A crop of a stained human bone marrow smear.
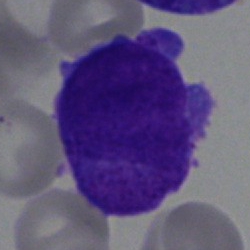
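Blast: roughly round to oval, irregular edge on right side. Nucleus fills nearly whole cell; very little cytoplasm. Chromatin finely granular, evenly spread, deep purple. Pale bluish-purple blebs bulge from upper right and right side.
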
